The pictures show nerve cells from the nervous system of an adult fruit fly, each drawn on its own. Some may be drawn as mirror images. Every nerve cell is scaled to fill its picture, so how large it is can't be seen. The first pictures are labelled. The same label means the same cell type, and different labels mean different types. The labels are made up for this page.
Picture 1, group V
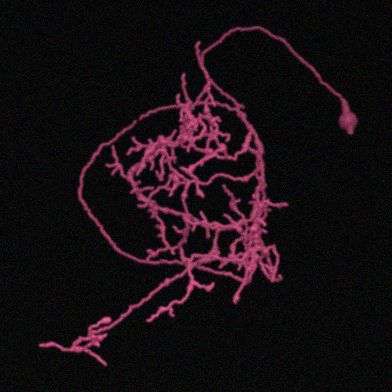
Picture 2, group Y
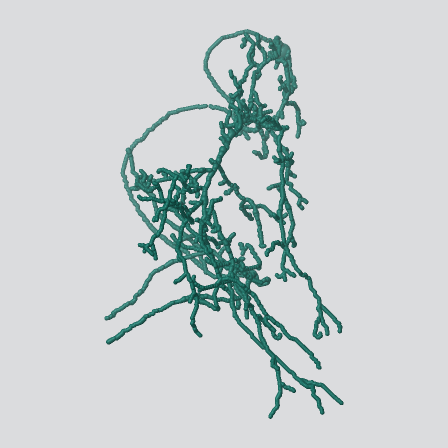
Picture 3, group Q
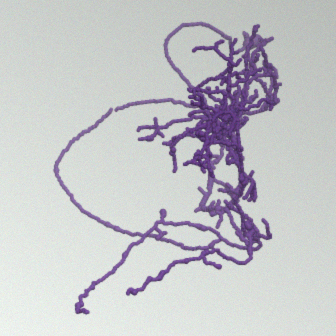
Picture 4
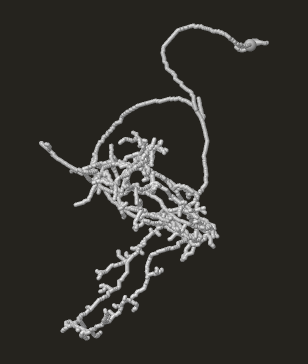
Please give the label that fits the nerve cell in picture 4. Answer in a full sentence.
It belongs to group V.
